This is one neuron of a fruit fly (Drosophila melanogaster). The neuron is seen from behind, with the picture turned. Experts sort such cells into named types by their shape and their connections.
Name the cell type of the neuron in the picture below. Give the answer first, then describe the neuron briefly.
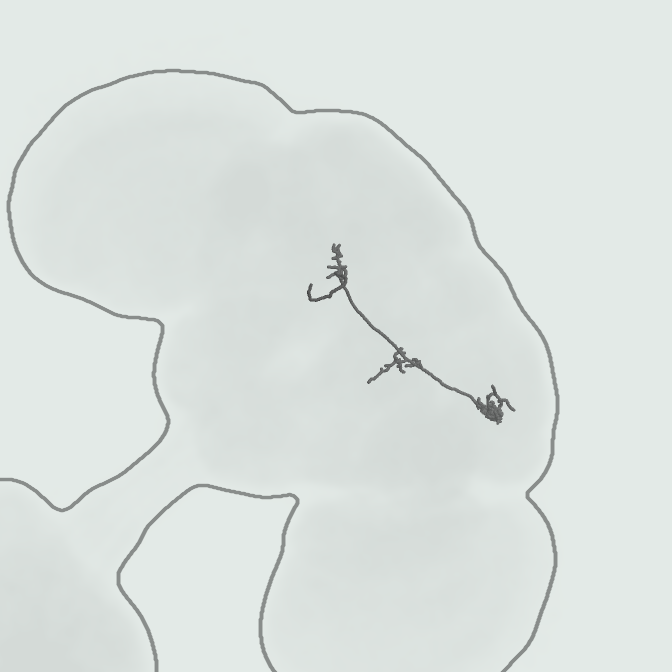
Its cell type is AOTU039. This is a central-brain intrinsic neuron. The drawing shows no cell body. As drawn here it is about as wide as it is tall.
